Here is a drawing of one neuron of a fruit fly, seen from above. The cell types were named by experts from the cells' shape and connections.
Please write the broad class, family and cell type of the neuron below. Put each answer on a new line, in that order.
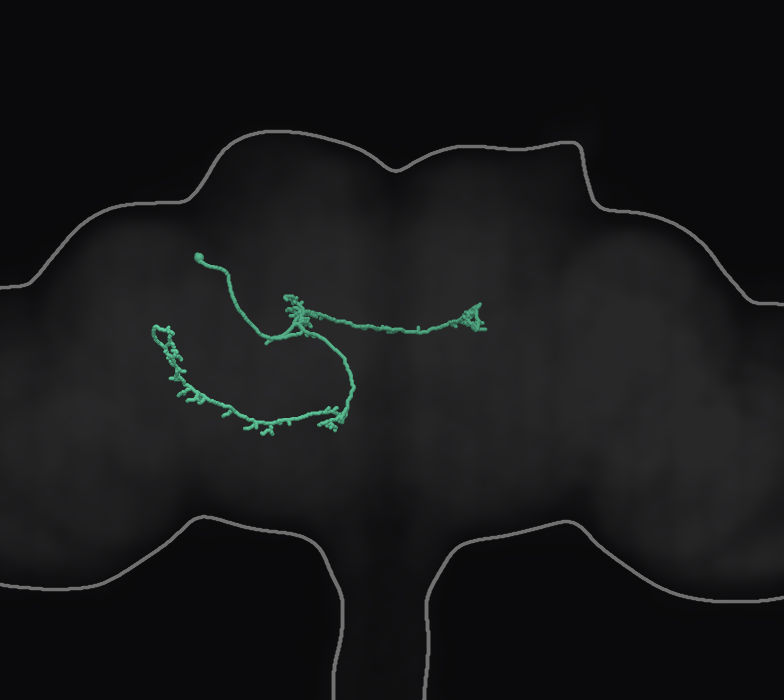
central-brain intrinsic neuron
hemilineage VESa2
VES037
